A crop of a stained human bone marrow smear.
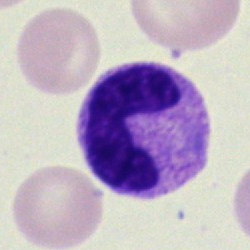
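Band neutrophil, the central cell in a stained bone marrow smear. The outline of the cell is round and smooth. Its nucleus forms a curved band shaped like a horseshoe, with the open side facing right. Fine, faint pinkish-violet granules lie in the cytoplasm, and no vacuoles are present.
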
